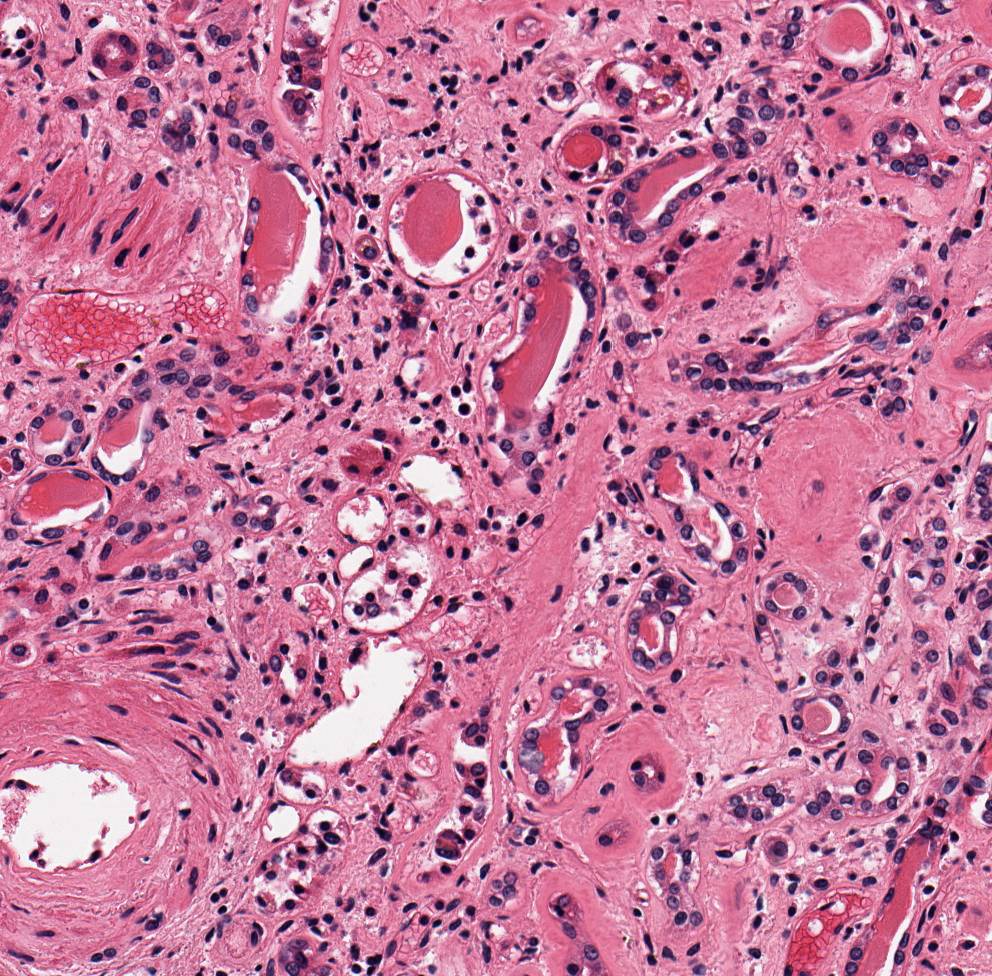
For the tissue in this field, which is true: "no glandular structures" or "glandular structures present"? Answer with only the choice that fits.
Glandular structures present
